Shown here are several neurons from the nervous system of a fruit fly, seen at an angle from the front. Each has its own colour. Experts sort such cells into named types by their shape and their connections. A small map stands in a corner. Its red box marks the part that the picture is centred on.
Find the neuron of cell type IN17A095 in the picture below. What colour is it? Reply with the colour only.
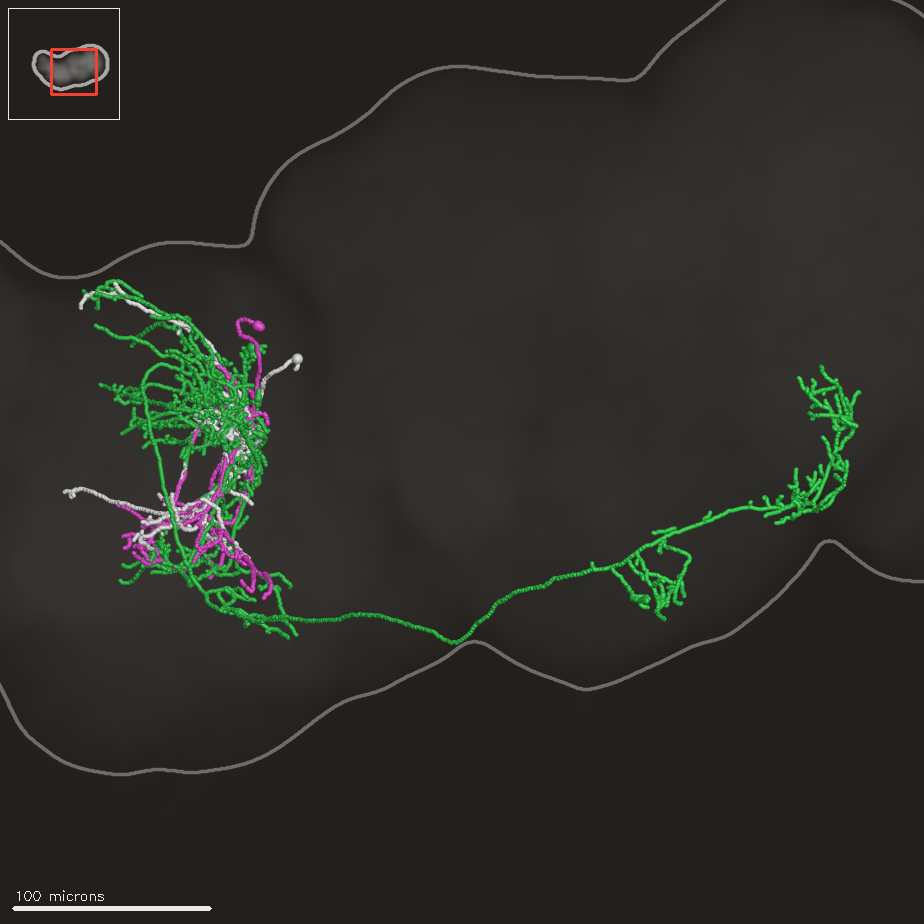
white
